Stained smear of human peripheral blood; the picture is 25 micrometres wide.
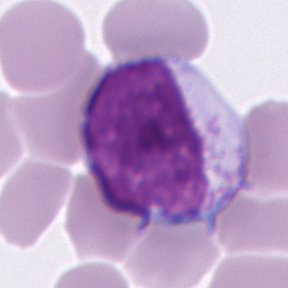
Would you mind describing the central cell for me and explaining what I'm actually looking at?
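Nucleus fills most of cell, pushed toward left side. Chromatin mottled purple, no large dark clumps. Fine purple granules scattered through cytoplasm. Small pointed projections from lower edge. Cell: large granular lymphocyte.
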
